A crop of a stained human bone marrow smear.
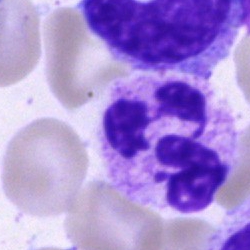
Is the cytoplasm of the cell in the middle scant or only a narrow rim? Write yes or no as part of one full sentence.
No, what surrounds the nucleus is a broad area of cytoplasm.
